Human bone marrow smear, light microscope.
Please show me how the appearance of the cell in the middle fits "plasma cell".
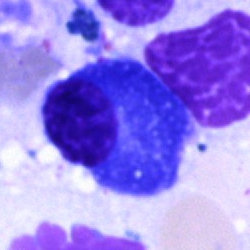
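Start with the cytoplasm: there is plenty of it, and it stains a deep blue.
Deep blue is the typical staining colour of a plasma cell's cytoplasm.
That colour fits a plasma cell. Against the right side of the nucleus lies a paler zone of cytoplasm.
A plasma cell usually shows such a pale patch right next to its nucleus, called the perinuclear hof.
The chromatin is dense and clumped, darker than the cytoplasm, and a few tiny clear dots are scattered through the cytoplasm.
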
